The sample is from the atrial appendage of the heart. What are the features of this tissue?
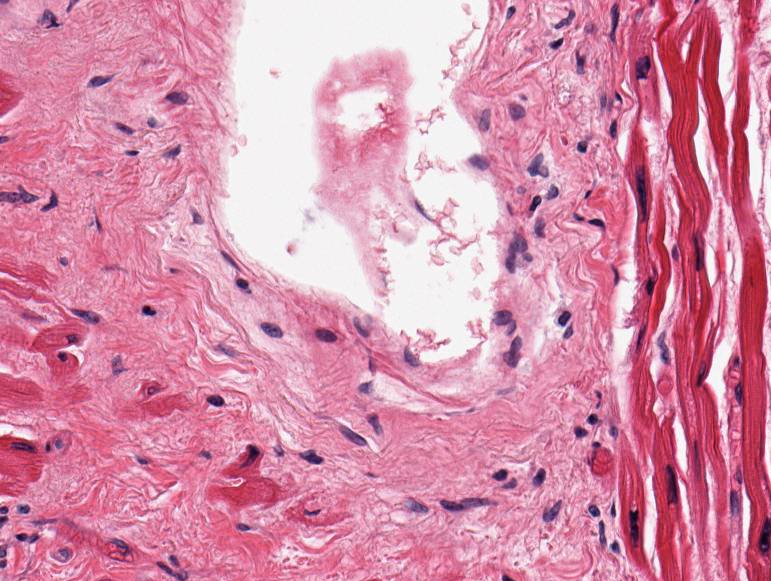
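Irregular empty space, upper centre, surrounded by fibrous stroma. Within it: a detached, folded pink strip and scattered wisps of flocculent pink material. Right edge: bands of deeply eosinophilic wavy fibres running vertically. Lower left: small, deeper pink fibre bundles scattered through the stroma.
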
